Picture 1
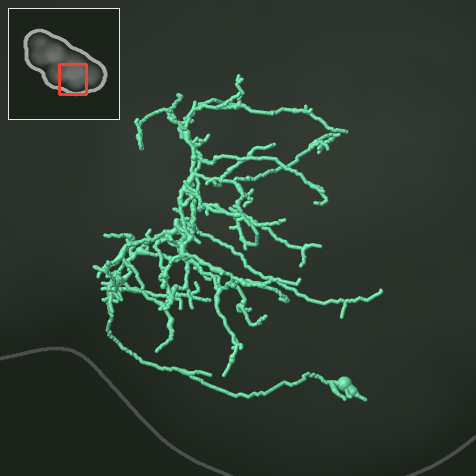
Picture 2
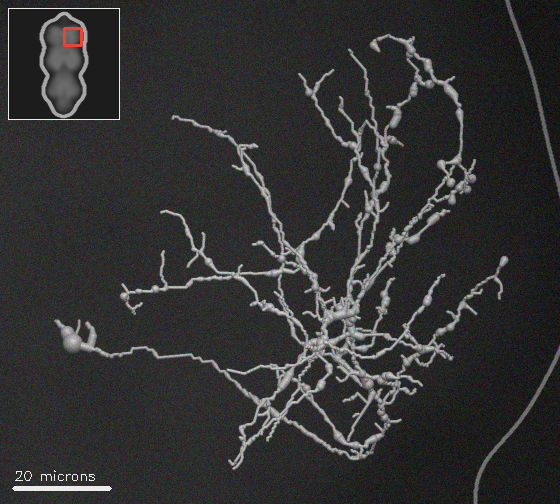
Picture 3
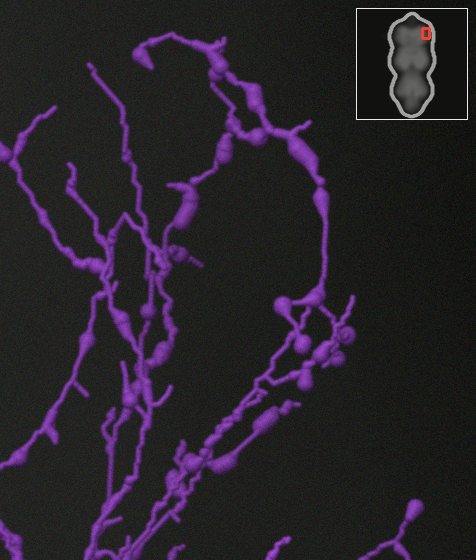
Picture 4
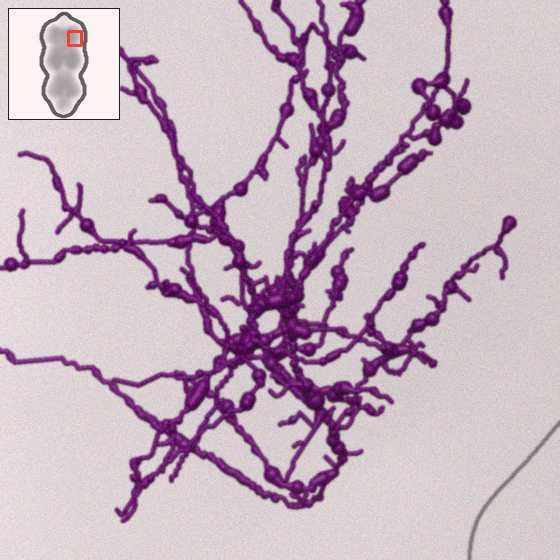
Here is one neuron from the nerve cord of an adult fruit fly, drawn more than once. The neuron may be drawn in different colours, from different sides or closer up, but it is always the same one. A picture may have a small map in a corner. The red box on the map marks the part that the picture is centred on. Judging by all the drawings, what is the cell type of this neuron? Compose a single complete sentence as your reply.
Of the cell type IN04B059 is this neuron.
